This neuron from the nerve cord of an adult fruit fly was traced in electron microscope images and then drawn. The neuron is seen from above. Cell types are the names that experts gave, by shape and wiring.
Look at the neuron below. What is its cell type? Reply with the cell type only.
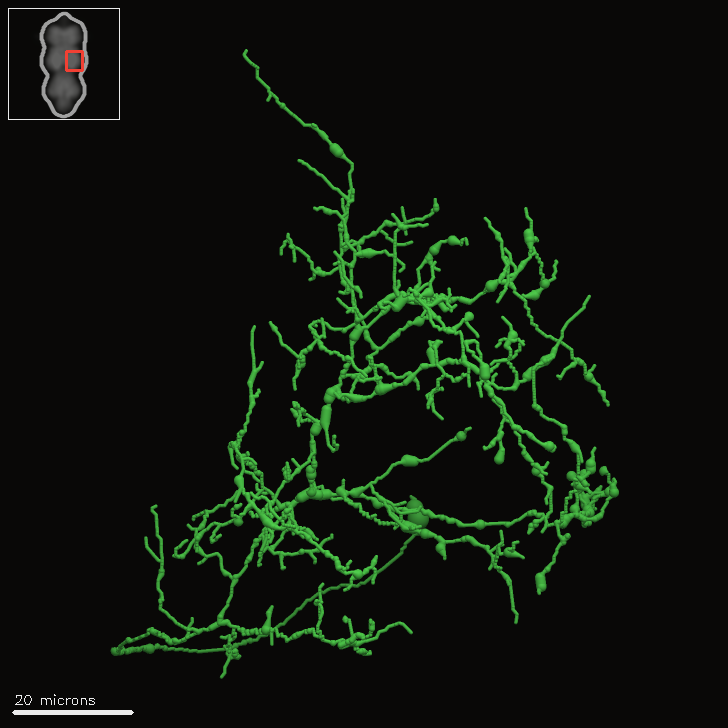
IN04B081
